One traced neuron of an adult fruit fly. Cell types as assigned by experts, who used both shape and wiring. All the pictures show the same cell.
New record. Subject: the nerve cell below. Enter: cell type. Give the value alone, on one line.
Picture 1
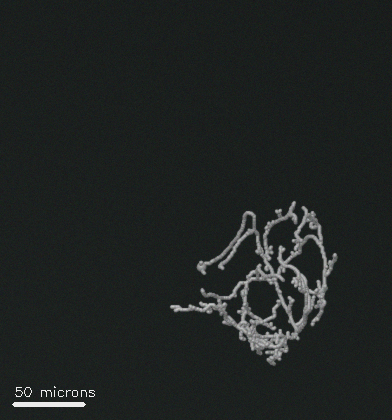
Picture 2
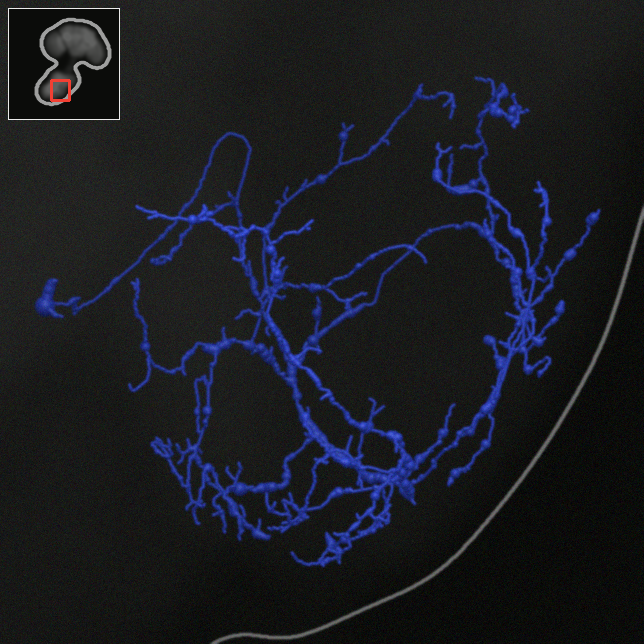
IN03A071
